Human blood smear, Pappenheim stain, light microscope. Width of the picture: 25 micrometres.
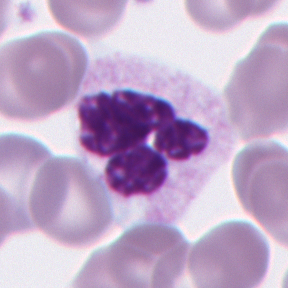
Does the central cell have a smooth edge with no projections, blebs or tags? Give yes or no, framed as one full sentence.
Yes, no projections, blebs or ragged parts break the cell's outline.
